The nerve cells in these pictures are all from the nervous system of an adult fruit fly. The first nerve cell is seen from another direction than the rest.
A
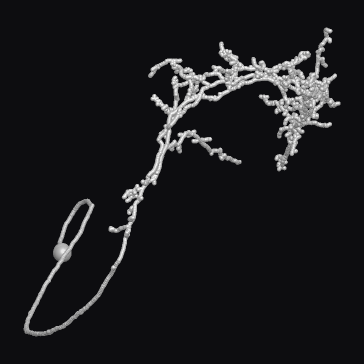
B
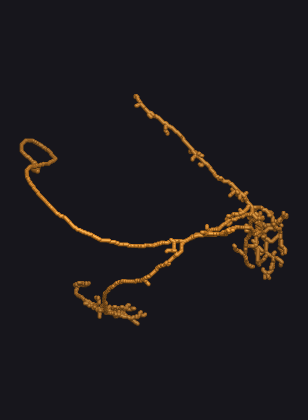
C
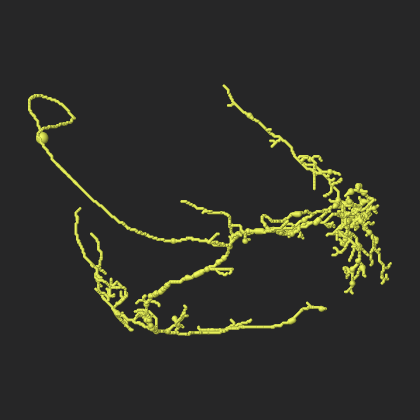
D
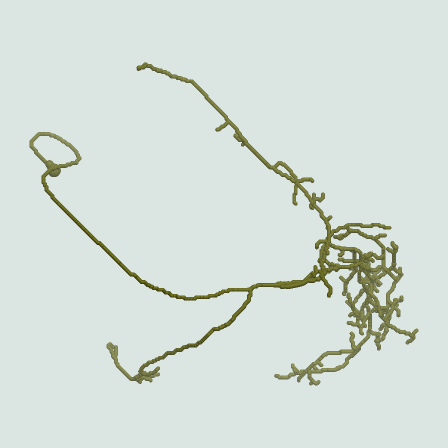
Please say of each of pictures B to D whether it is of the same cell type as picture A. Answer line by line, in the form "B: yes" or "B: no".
B: no
C: no
D: no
